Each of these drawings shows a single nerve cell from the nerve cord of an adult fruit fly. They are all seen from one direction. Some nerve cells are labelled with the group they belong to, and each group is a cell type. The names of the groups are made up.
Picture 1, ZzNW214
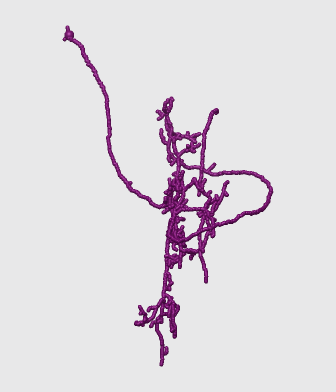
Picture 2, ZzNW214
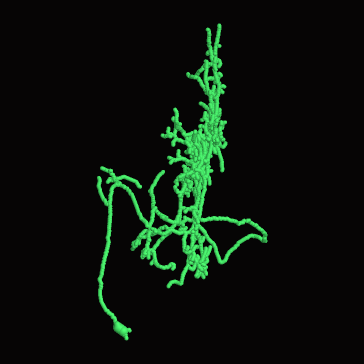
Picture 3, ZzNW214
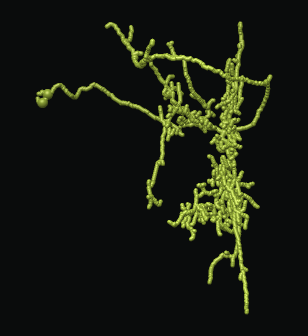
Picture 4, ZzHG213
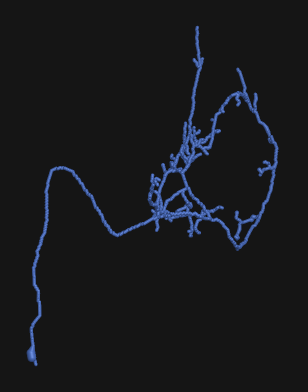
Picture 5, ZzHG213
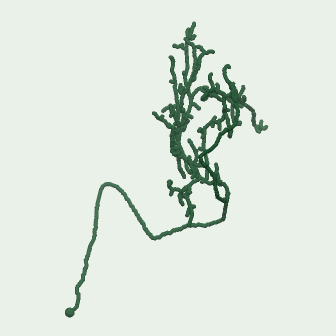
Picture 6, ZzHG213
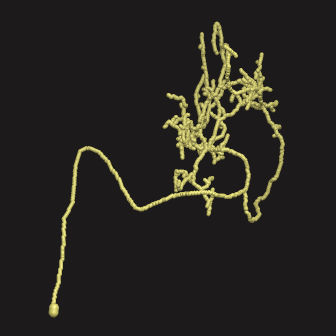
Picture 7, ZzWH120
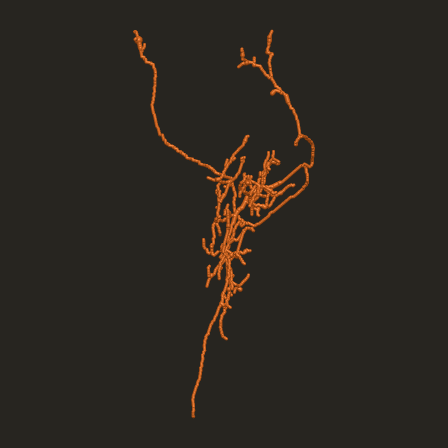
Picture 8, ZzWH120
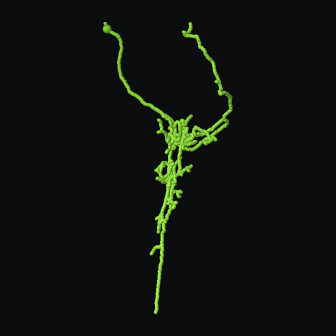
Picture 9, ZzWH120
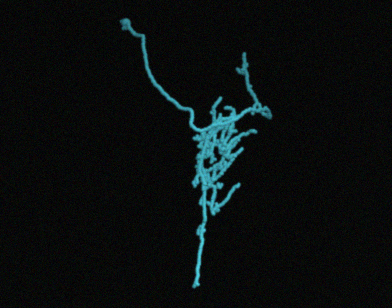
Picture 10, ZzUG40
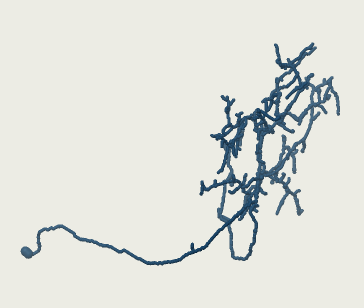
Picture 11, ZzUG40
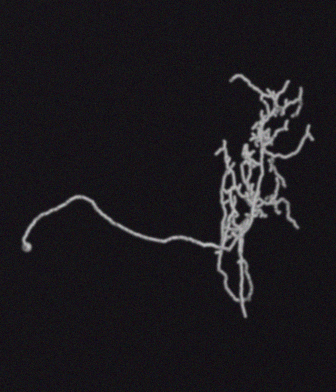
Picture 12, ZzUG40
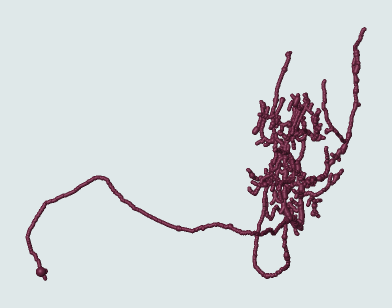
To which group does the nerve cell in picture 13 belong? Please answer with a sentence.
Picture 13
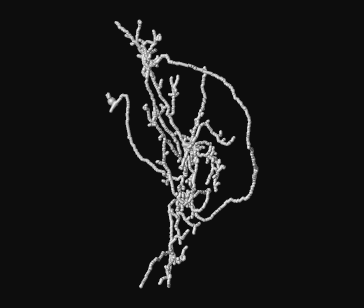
It belongs to ZzNW214.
